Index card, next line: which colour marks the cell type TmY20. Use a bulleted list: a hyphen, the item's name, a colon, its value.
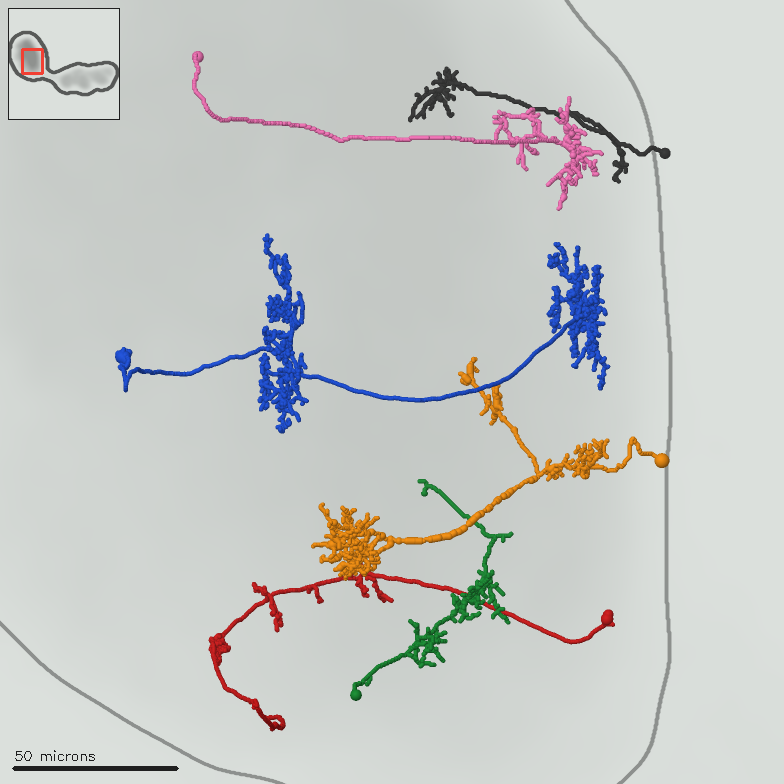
- colour: pink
